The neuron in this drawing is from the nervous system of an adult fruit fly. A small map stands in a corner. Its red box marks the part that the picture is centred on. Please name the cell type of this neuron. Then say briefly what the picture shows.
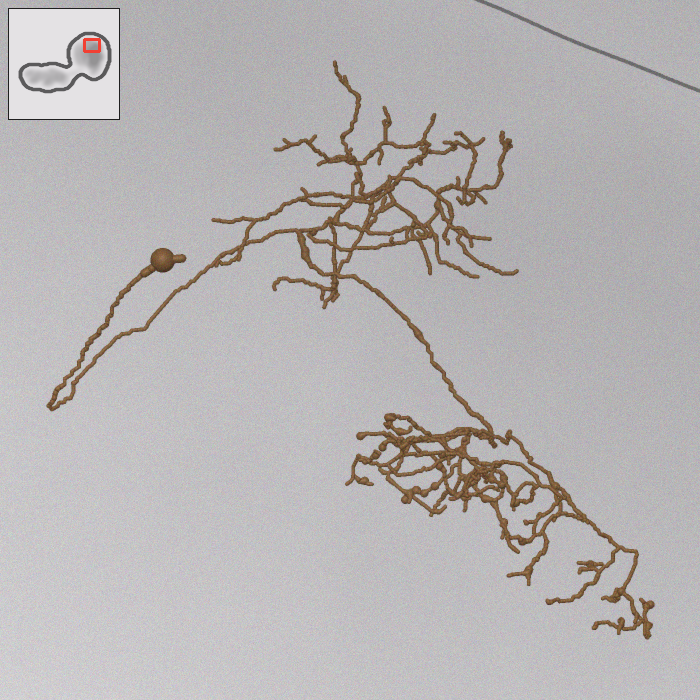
The cell type is FB6Y. This is a central-brain intrinsic neuron. Dozens of branch ends can be seen. As drawn here it is about as wide as it is tall.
